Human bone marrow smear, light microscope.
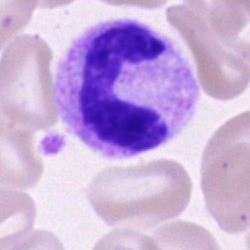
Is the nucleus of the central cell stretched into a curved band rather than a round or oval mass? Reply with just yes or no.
Yes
